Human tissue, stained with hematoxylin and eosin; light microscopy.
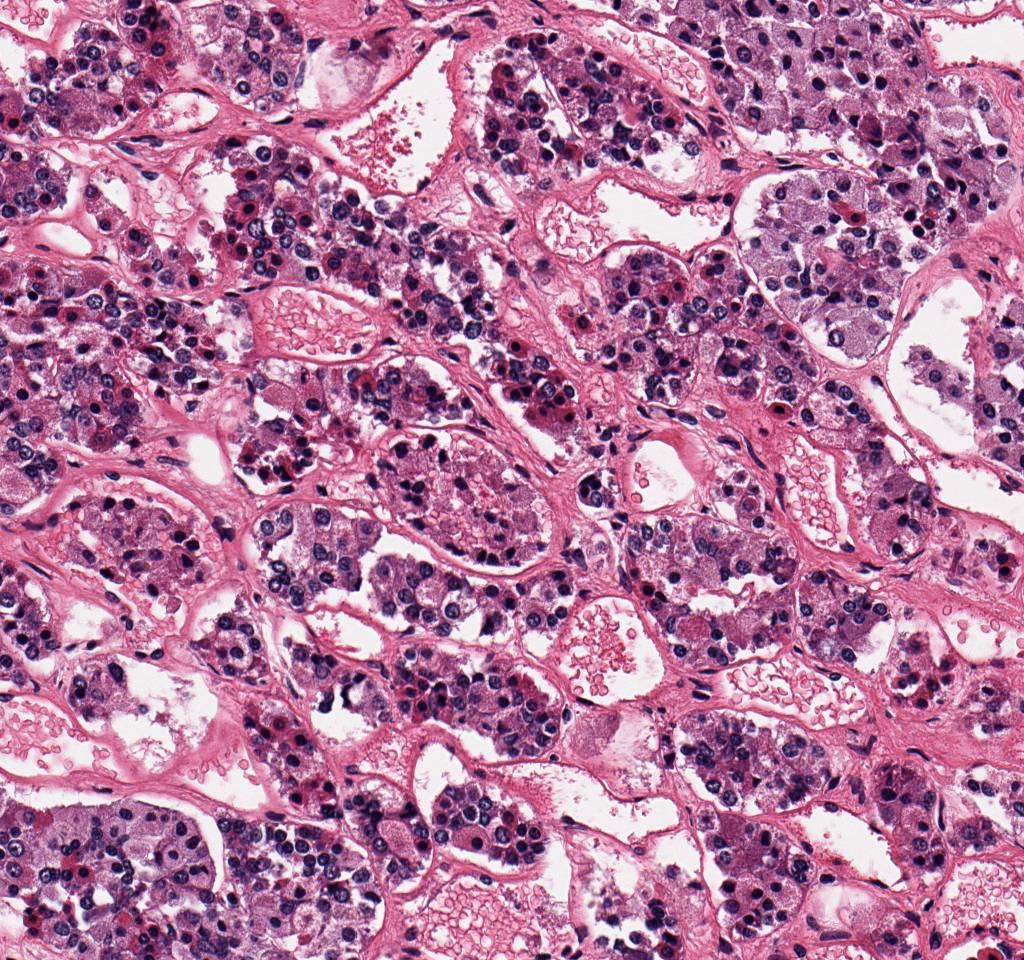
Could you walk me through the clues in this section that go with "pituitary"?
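Pituitary, then, weighed feature by feature.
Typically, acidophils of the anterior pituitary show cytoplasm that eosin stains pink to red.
The scattered cells with deep red cytoplasm inside the nests go with that.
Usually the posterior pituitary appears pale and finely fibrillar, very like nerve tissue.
This field doesn't match that: across the whole of it, the cells sit in rounded nests divided by thin pink fibrous septa. Beyond that, the nest cells have mostly round nuclei, and the nests form no gland lumens or tubules.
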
